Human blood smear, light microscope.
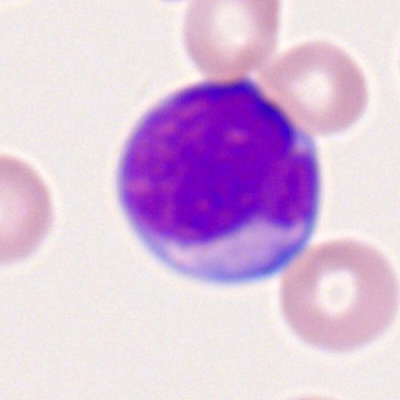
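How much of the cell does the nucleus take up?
It fills most of the cell.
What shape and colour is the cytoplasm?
It is a narrow pale blue crescent, widest along the lower edge of the cell.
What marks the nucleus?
It shows several small pale spots.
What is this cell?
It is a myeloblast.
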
